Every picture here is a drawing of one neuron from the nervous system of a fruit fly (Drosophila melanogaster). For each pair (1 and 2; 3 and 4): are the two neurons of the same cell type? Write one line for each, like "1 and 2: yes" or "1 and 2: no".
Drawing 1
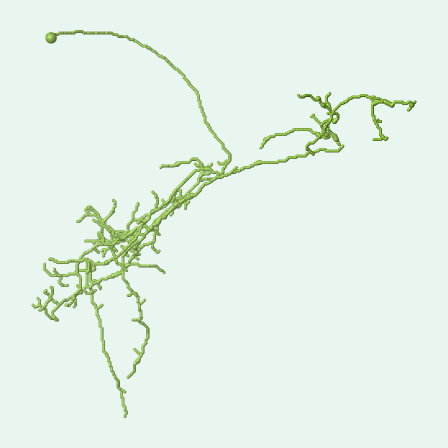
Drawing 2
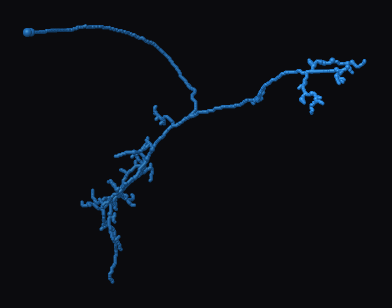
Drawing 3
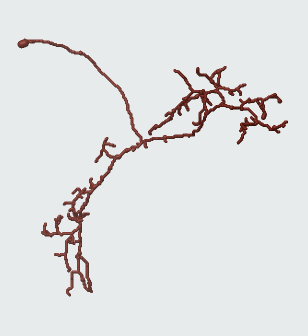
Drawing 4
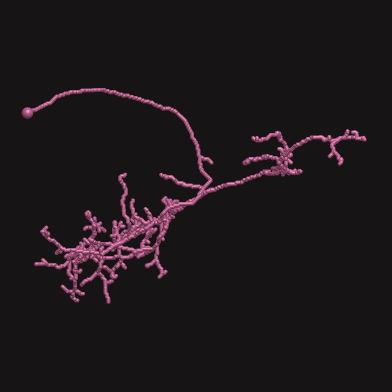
1 and 2: no
3 and 4: no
